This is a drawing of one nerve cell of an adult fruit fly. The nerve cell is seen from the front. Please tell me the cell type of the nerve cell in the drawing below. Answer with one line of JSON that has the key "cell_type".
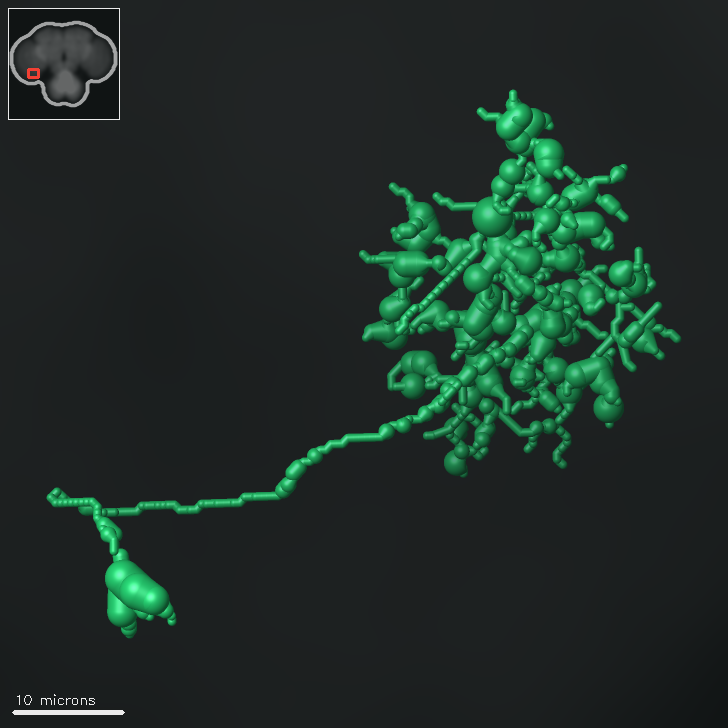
{"cell_type": "Dm12"}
